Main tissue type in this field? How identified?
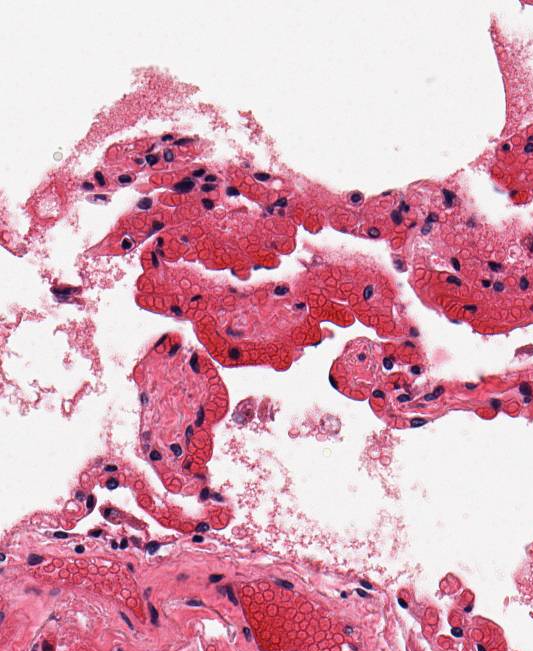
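What appears here is alveolus. Thin branching strands cross the field, separated by wide empty spaces, and are largely filled by capillaries distended with tightly packed red blood cells.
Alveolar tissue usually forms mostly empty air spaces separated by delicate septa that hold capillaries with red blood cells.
Little pale pink fibrous stroma lies between the capillaries, more at the lower edge.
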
